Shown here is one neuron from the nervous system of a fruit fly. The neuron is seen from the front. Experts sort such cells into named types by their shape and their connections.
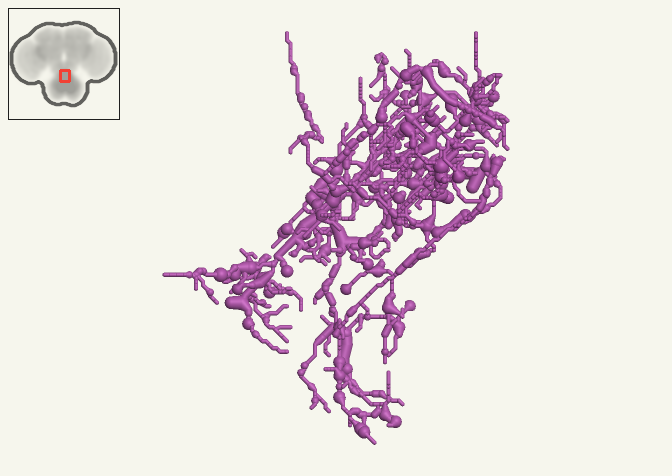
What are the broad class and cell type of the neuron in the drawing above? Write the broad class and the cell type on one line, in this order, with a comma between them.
nerve-cord intrinsic neuron, INXXX336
